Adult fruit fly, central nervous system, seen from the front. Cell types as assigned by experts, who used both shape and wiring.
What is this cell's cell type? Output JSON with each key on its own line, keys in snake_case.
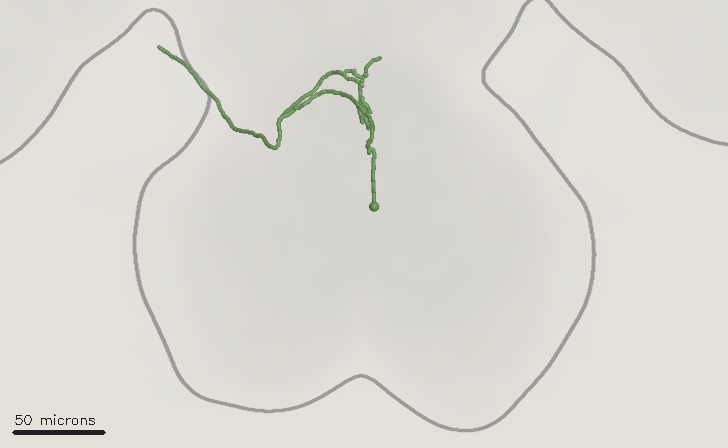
{
 "cell_type": "SNpp23"
}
